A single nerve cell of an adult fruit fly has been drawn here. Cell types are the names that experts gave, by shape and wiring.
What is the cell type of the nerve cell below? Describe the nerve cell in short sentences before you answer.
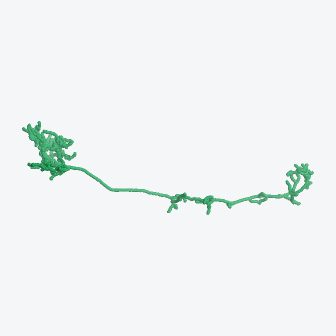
In this view it is more than twice as wide as it is tall. Its broad class is descending neuron. The cell type is DNge082.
